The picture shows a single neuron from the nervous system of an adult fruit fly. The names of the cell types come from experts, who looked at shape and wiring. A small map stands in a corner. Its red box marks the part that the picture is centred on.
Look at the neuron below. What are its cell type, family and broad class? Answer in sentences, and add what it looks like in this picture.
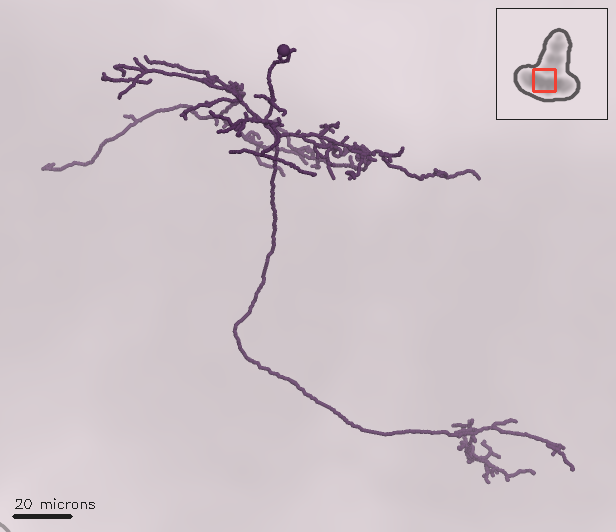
The cell type is IB071. The family is hemilineage DM5_central. Its broad class is central-brain intrinsic neuron. Its cell body lies at the top of the picture. From left to right in the picture it spans about 190 microns. Dozens of branch ends can be seen.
